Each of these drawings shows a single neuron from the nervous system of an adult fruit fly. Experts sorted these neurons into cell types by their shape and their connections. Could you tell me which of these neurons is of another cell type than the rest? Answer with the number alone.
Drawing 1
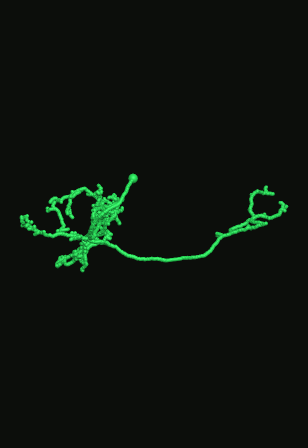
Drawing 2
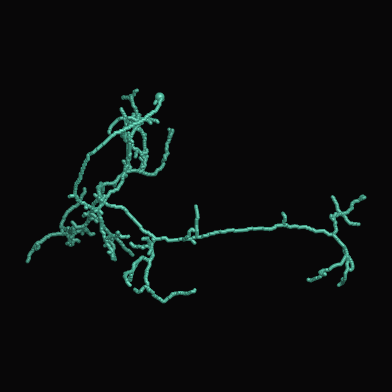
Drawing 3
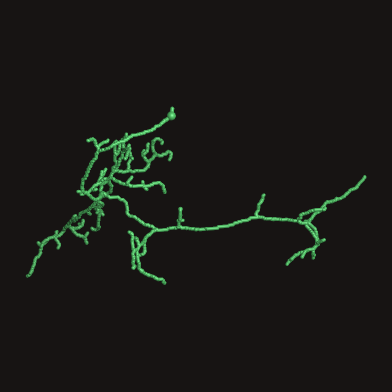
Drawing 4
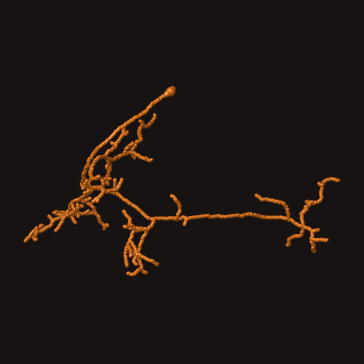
1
